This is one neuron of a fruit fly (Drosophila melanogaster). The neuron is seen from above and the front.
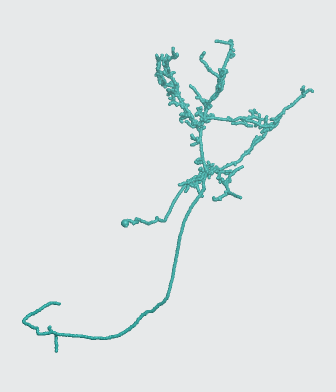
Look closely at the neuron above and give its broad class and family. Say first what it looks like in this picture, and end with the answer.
As drawn here it is about as wide as it is tall. It is an ascending neuron. The family is hemilineage 08B.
